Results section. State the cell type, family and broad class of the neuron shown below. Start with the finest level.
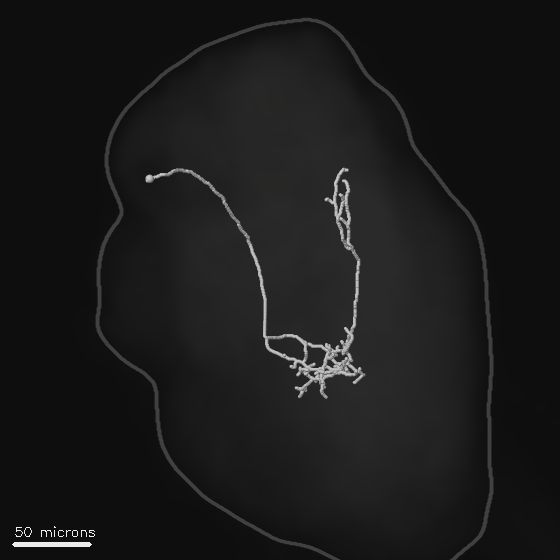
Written: CB1407; hemilineage WEDd1; central-brain intrinsic neuron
